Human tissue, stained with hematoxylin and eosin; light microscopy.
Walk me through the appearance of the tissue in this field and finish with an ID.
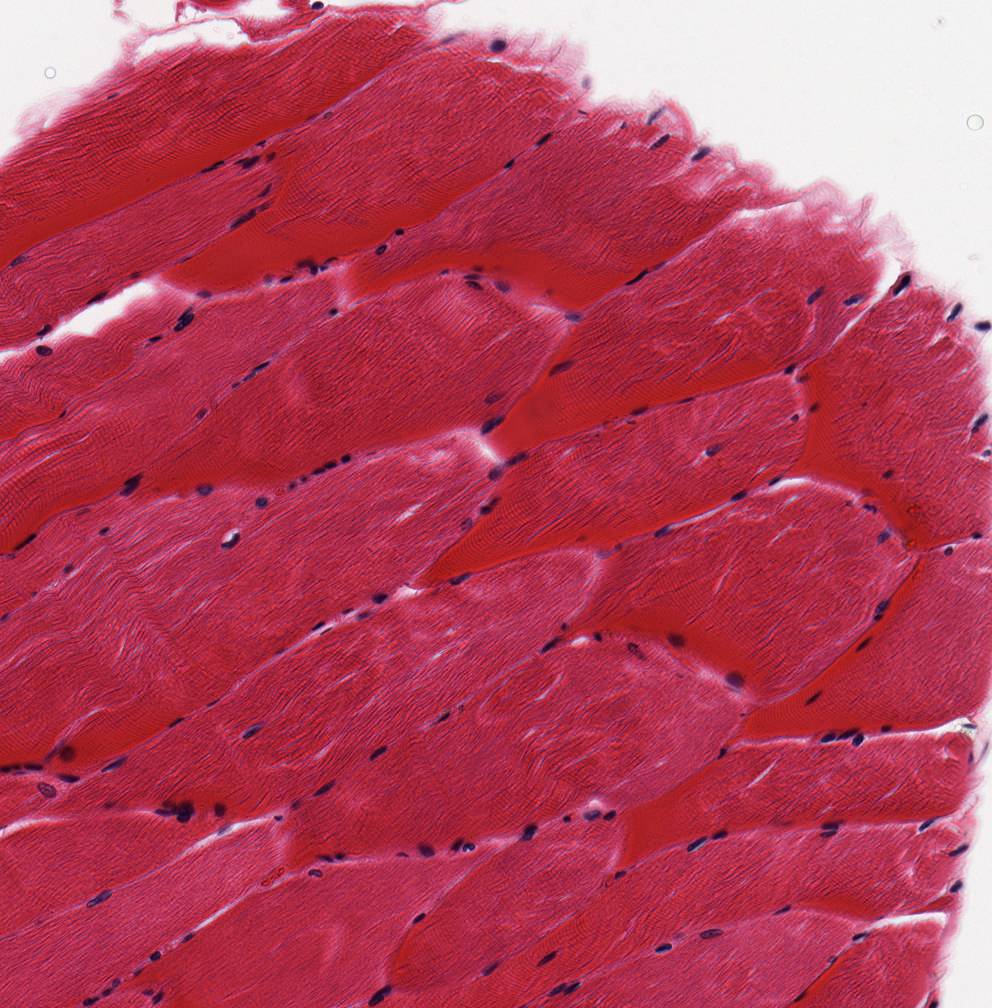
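Small dark elongated nuclei lie peripherally in the fibres, not centrally. Only very thin connective tissue, without fat cells, separates fibres. At upper right the tissue ends in a free edge, empty white beyond. This is skeletal muscle.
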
